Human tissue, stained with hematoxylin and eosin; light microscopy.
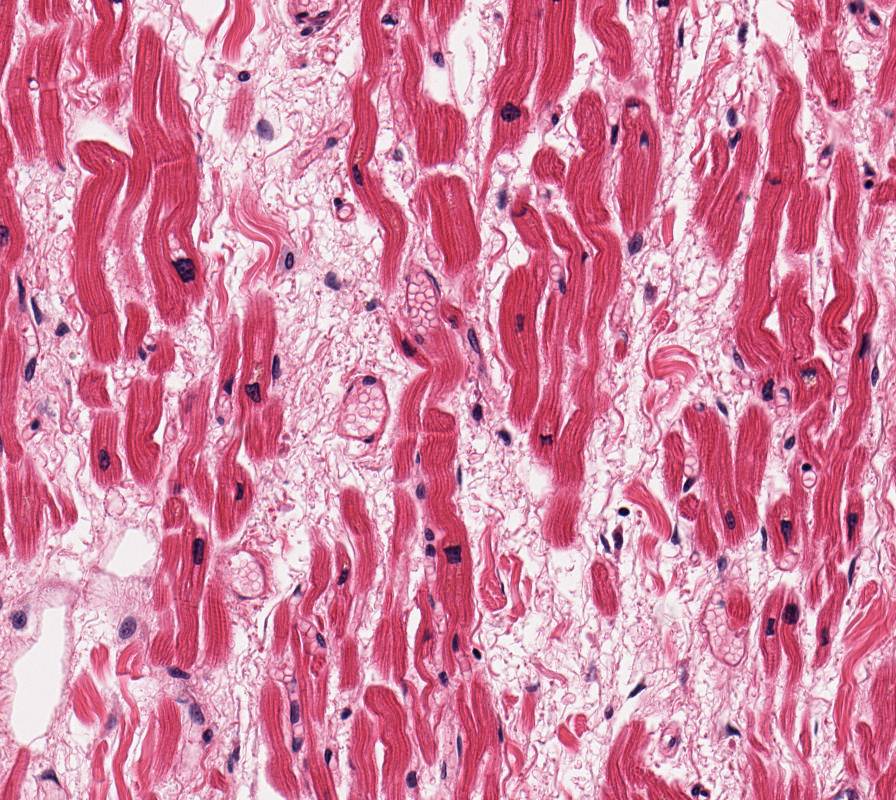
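Atrial appendage of the heart. The muscle fibres here run mainly vertically, top to bottom, and some, looking closely, branch and join their neighbours. Their nuclei sit centrally within the fibres, and the cytoplasm takes a deep eosinophilic red in this haematoxylin and eosin stain.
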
